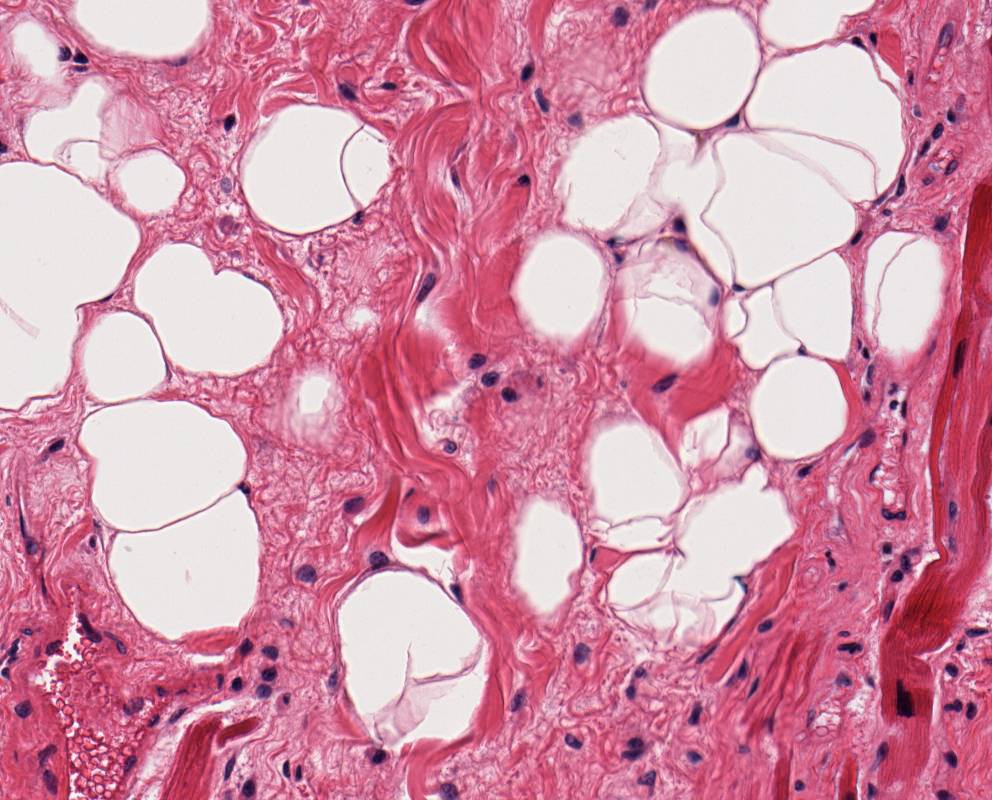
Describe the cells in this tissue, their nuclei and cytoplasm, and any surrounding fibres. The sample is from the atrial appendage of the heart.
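Adipocytes occur singly or in small clusters, separated by broad stromal bands. This stroma is pale pink, loose and finely fibrillary, and its small, dark, oval to spindle-shaped nuclei lie singly. At the right edge run long, vertical, deep red fibres with elongated nuclei.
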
